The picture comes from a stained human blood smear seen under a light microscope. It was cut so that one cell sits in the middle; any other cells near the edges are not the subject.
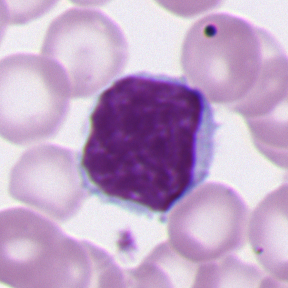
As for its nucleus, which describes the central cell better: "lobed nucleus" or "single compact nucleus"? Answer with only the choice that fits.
Single compact nucleus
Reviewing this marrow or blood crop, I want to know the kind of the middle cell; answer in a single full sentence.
Regarding the central cell, it is a typical lymphocyte.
